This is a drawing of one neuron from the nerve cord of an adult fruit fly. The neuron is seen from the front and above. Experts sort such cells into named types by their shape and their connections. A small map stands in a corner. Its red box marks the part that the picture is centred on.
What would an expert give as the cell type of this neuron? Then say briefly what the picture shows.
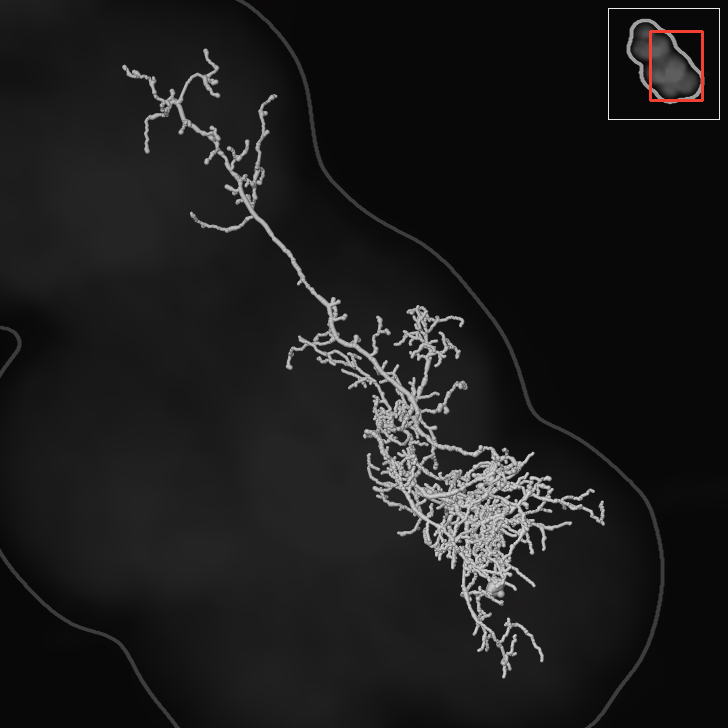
Its cell type is IN03B016. It is a nerve-cord intrinsic neuron. More than a hundred branch ends can be seen. As drawn here it is taller than it is wide.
